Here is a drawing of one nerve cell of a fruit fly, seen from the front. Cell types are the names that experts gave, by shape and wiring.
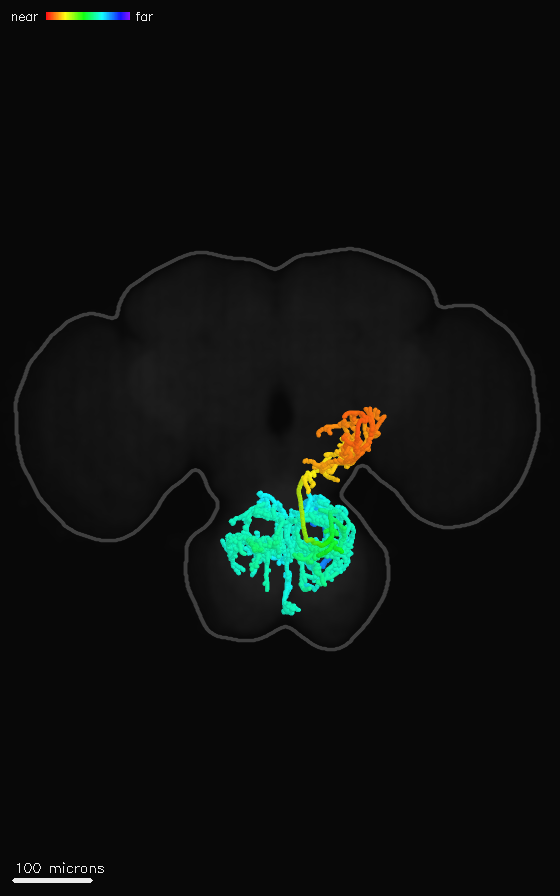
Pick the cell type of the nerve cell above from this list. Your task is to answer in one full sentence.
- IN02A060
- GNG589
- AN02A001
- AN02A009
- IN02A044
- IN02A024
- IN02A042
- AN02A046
The cell type AN02A001 is the type of this nerve cell.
